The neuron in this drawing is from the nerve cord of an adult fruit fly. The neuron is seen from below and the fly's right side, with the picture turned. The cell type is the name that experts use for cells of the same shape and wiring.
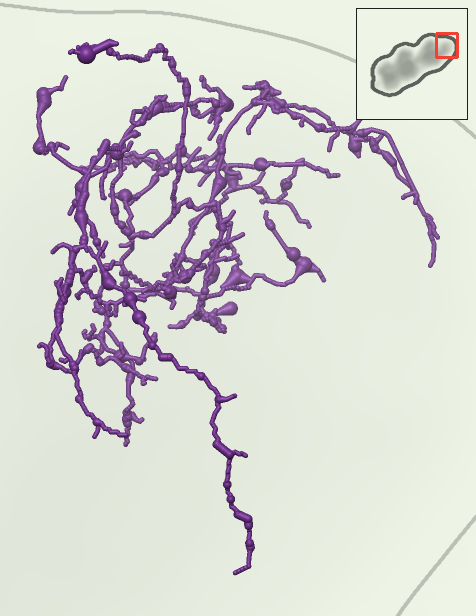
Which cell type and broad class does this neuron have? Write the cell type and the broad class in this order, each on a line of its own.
INXXX240
nerve-cord intrinsic neuron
